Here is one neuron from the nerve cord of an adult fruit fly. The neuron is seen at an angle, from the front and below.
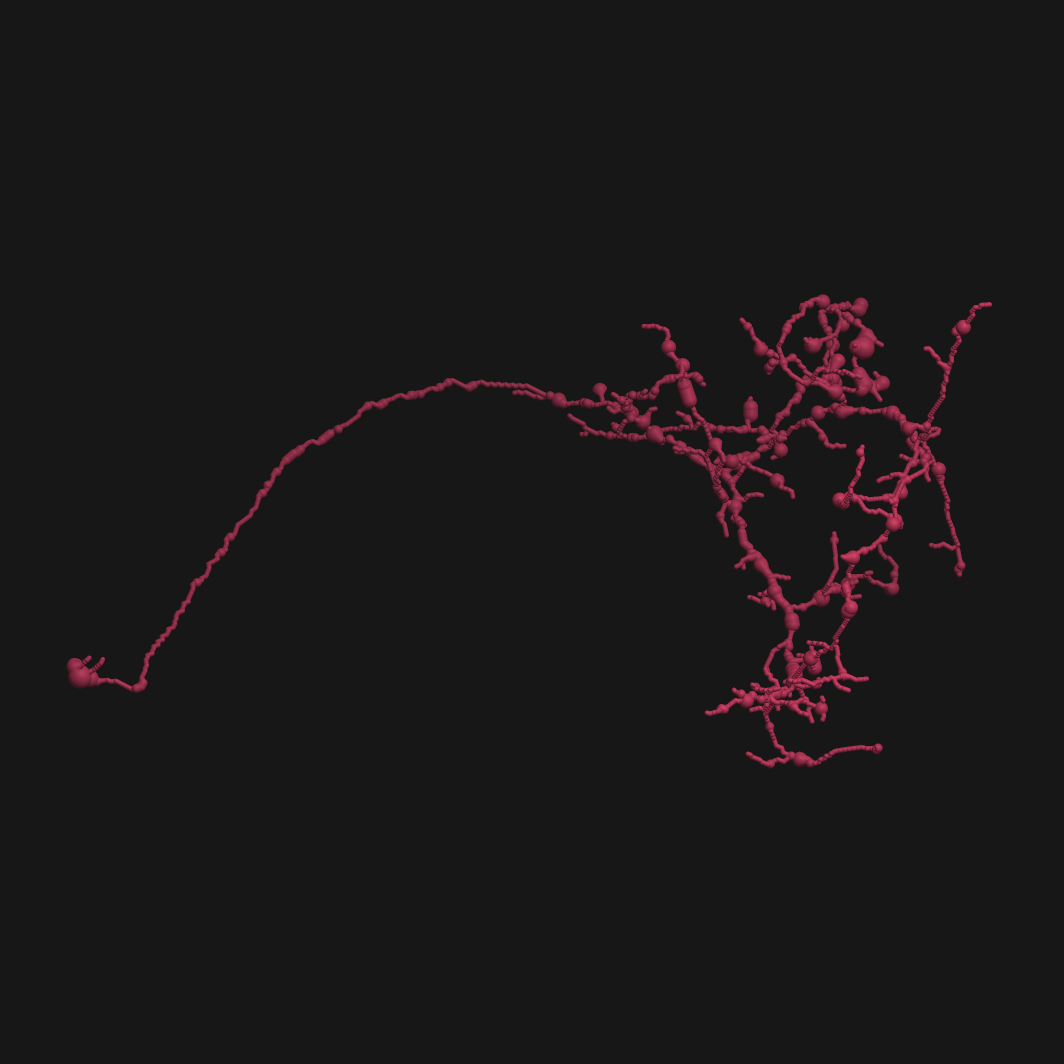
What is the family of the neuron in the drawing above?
hemilineage 12B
